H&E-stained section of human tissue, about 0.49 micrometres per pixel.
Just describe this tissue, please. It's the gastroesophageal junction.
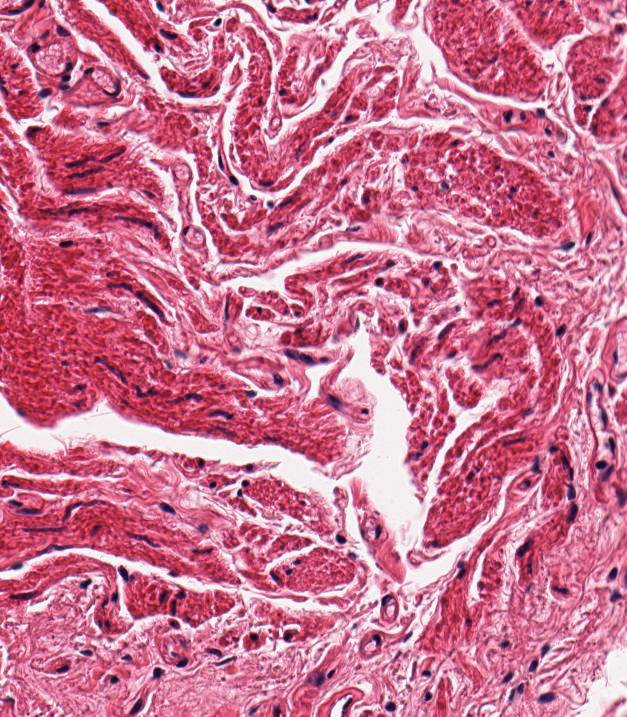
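Bundles: deep red smooth muscle, running in many directions, some cut lengthwise and some crosswise. Nuclei: elongated and dark blue in the lengthwise-cut bundles. Epithelium: none anywhere in the field. Fat cells: none present.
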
